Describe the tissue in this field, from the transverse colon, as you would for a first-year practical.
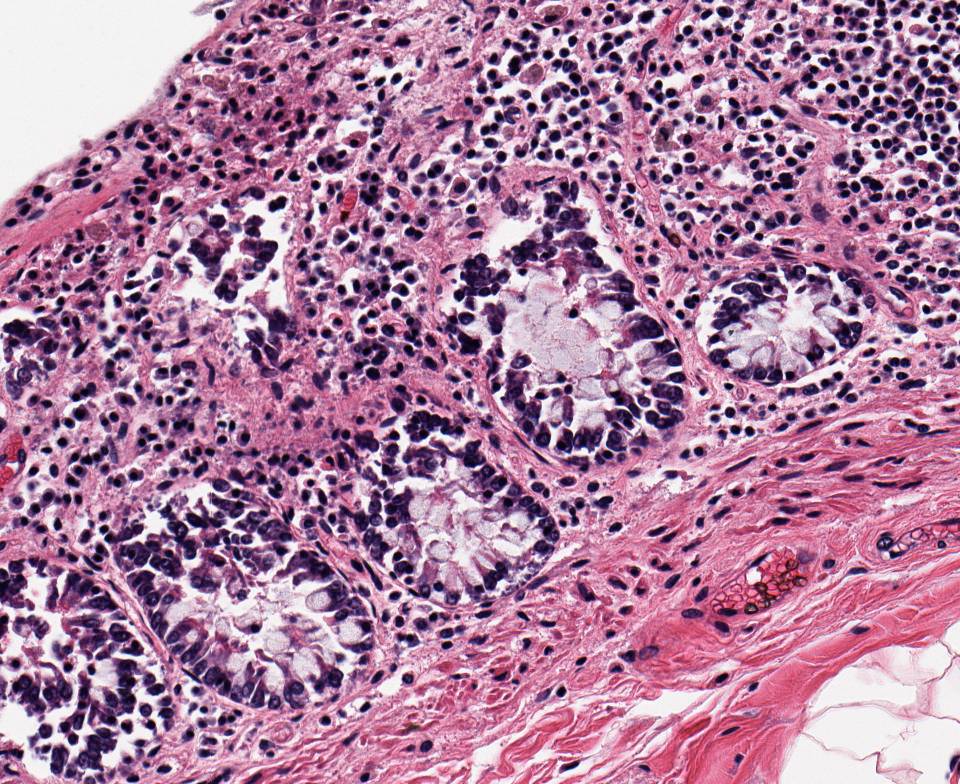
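Rounded gland profiles line up across centre and lower left. Dark epithelial nuclei sit at each gland's outer, basal edge. Small round dark nuclei crowd the stroma between and above the glands. A small vessel packed with red blood cells lies in the lower-right fibrous band.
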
